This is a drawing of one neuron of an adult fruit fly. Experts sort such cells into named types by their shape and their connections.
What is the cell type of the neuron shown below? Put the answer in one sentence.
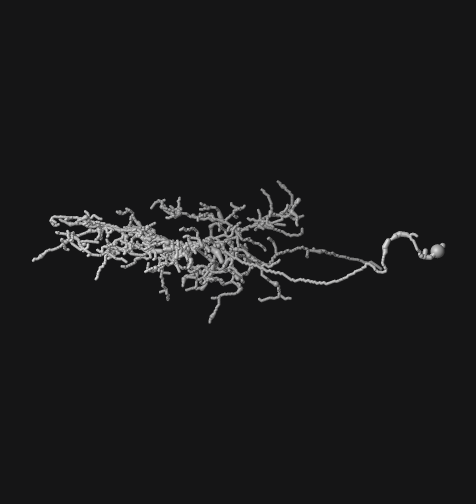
The cell type is PVLP104.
